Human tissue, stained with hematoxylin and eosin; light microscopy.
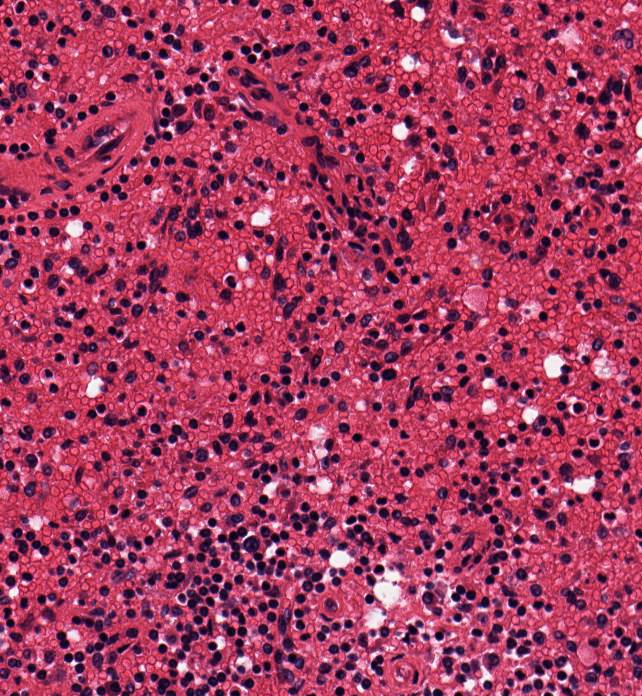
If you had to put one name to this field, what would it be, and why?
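That's mostly red pulp of the spleen. Densely packed red blood cells take up most of it, and scattered throughout are small round cells with dark, dense nuclei and scant cytoplasm.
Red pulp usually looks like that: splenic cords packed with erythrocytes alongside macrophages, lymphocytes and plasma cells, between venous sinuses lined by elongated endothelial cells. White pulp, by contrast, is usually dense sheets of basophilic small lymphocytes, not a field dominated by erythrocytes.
Also note a small pink-walled vessel in the upper left and a band of elongated spindle-shaped nuclei running obliquely across the upper centre.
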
